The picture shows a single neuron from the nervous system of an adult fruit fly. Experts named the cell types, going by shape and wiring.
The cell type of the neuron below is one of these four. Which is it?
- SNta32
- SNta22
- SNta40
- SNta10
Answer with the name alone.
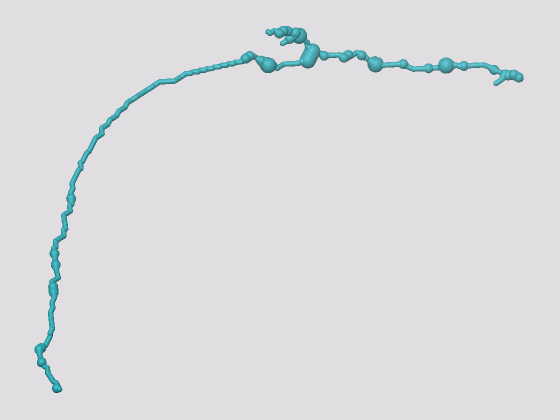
SNta32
